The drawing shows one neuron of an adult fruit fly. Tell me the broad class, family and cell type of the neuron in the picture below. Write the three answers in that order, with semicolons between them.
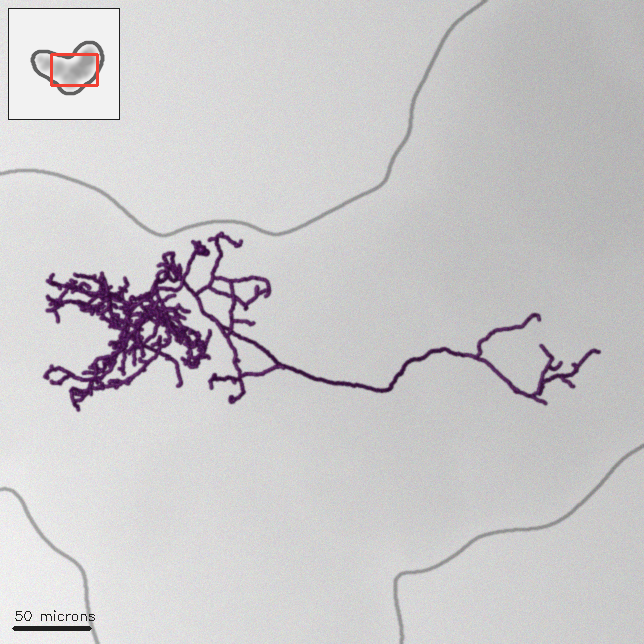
ascending neuron; hemilineage 12A; AN12A017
